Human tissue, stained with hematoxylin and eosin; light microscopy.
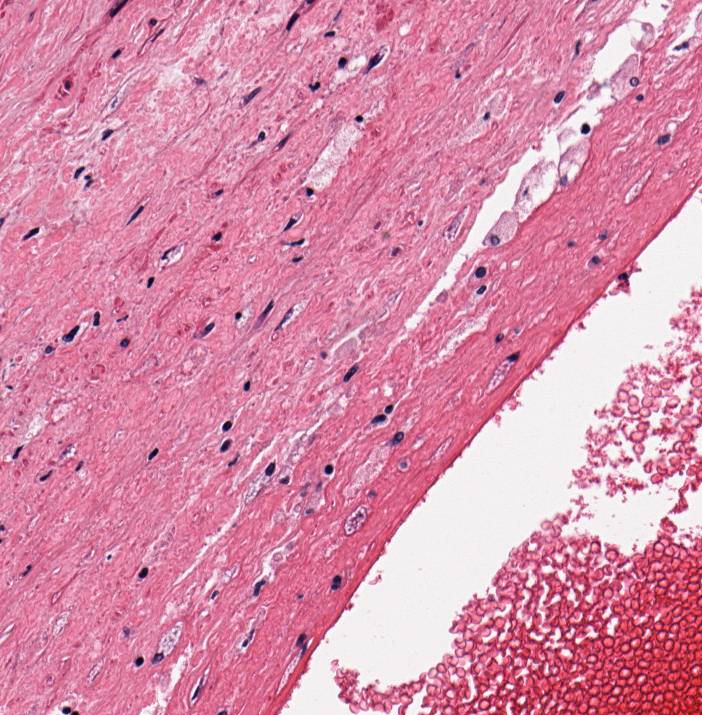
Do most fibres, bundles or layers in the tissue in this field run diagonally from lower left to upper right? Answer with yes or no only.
Yes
